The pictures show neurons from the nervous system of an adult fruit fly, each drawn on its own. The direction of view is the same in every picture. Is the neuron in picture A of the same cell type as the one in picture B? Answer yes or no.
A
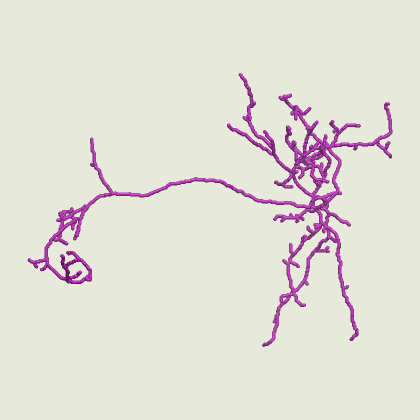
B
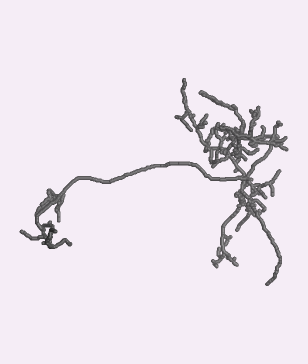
yes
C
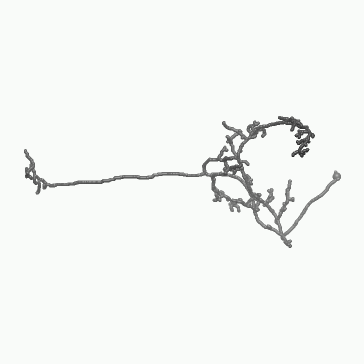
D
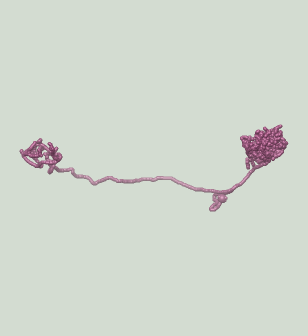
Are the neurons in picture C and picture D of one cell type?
no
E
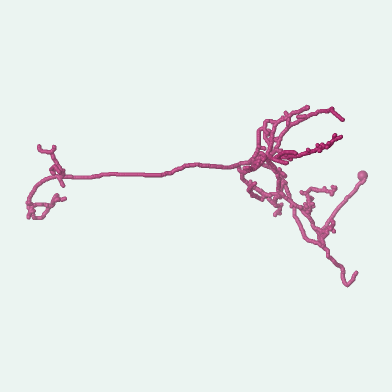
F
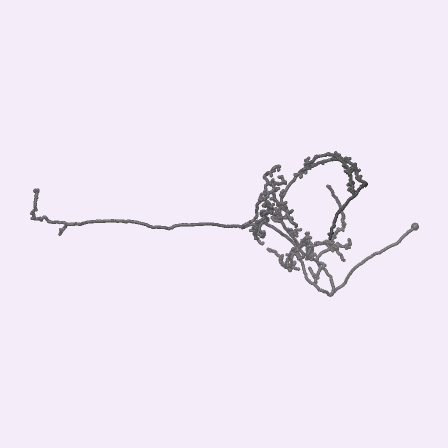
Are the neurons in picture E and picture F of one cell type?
yes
